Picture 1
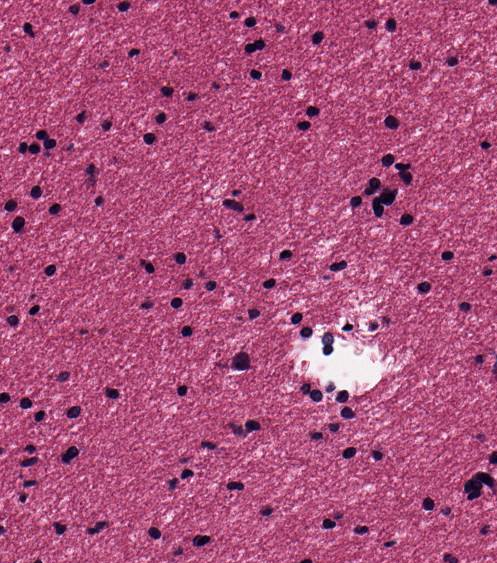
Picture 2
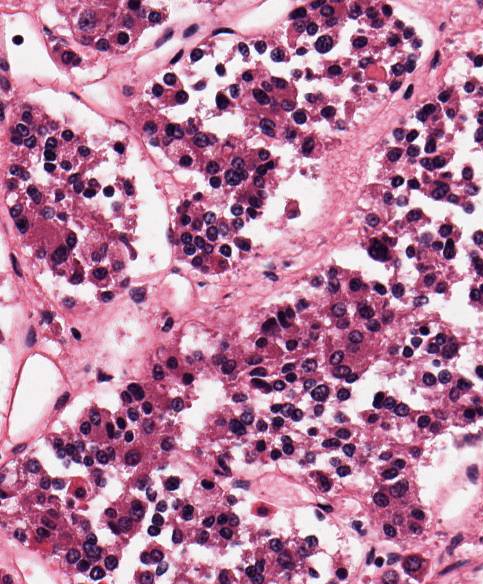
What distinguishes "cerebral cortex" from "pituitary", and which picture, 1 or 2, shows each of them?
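The cerebral cortex is in picture 1, and the pituitary is in picture 2. In picture 1, small, round, dark nuclei are spread fairly evenly, most lying almost bare in the pink matrix. Some gather in twos to fours, as at the upper right, and several crowd along the rim of an empty space. In picture 2, thin, wispy septa, not thick bands of collagen, part the nests. Most cells there have one round, darkly stained nucleus, and many have a moderate amount of pink, finely granular cytoplasm. A few scattered cells or globules are a deeper, brighter pink than their neighbours.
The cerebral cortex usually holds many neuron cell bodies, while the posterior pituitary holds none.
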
